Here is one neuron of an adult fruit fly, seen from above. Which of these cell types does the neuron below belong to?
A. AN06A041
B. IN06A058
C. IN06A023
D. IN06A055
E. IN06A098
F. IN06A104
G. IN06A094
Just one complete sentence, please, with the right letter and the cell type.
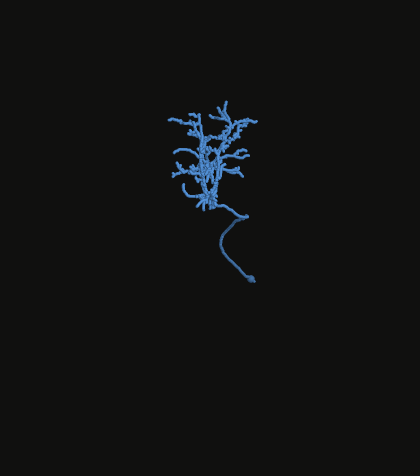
The cell identity of the neuron is IN06A023, given in option C.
